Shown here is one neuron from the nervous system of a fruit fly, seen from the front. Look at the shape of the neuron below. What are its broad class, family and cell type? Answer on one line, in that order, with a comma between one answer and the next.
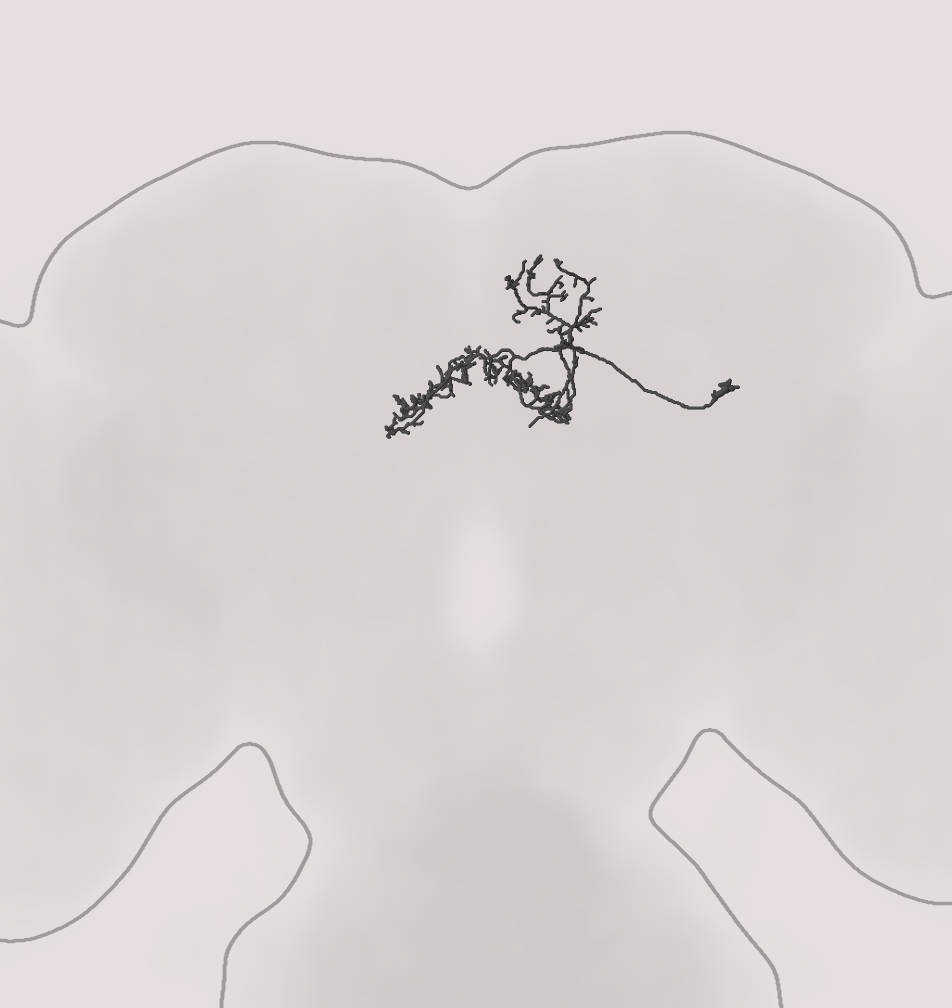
central-brain intrinsic neuron, hemilineage AOTUv4_ventral, FB4Q_a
